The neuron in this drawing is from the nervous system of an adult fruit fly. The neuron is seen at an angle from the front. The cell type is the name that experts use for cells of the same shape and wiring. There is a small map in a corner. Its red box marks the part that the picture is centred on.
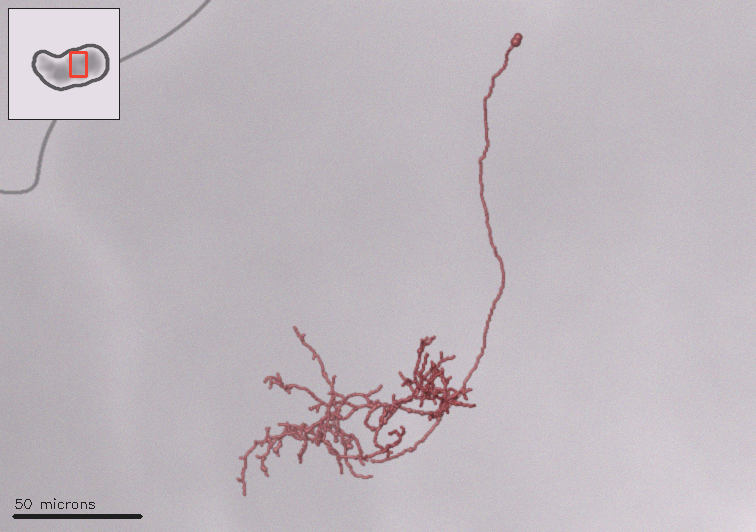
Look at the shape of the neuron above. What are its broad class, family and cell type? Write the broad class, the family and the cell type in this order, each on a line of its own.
central-brain intrinsic neuron
hemilineage DM1_antero_ventral
LAL133_b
